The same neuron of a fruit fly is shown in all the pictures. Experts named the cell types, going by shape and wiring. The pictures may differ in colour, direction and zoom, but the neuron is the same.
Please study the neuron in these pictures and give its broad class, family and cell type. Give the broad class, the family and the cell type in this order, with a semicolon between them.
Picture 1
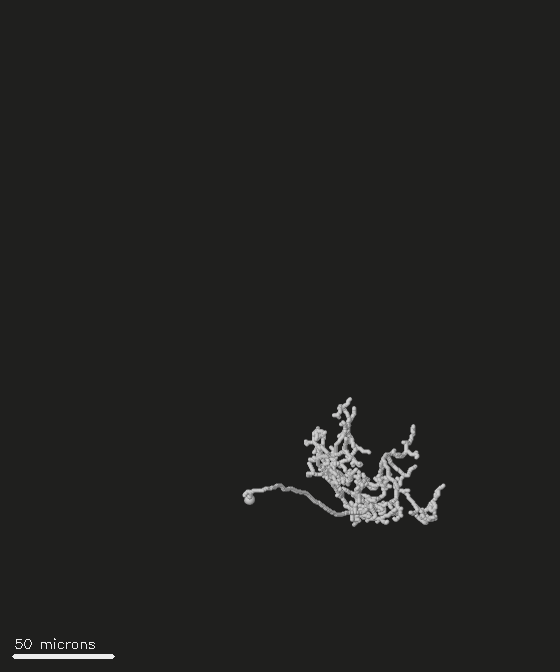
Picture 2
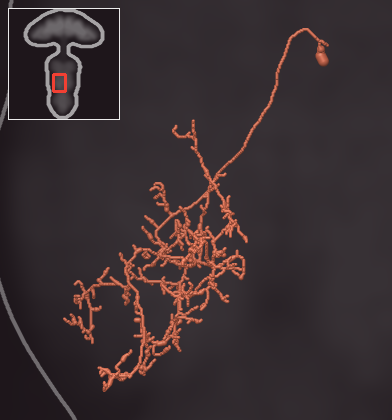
nerve-cord intrinsic neuron; hemilineage 13B; IN13B050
